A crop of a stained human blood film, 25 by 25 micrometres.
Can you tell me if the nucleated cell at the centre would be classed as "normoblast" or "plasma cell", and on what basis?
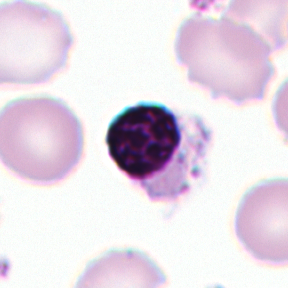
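This is a normoblast. Start with its size: the cell is about 9 micrometres across, and the nucleus about 6 micrometres. The nucleus is round in outline, lies toward the upper left of the cell, and fills about 60% of its area. On that upper left side it reaches almost to the cell's edge, with barely any cytoplasm around it, while most of the cytoplasm lies to the lower right. Notice that the chromatin is dark purple and coarsely clumped, with thin paler streaks between the clumps. A few small dark purple specks lie near the right edge of the cytoplasm as well.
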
